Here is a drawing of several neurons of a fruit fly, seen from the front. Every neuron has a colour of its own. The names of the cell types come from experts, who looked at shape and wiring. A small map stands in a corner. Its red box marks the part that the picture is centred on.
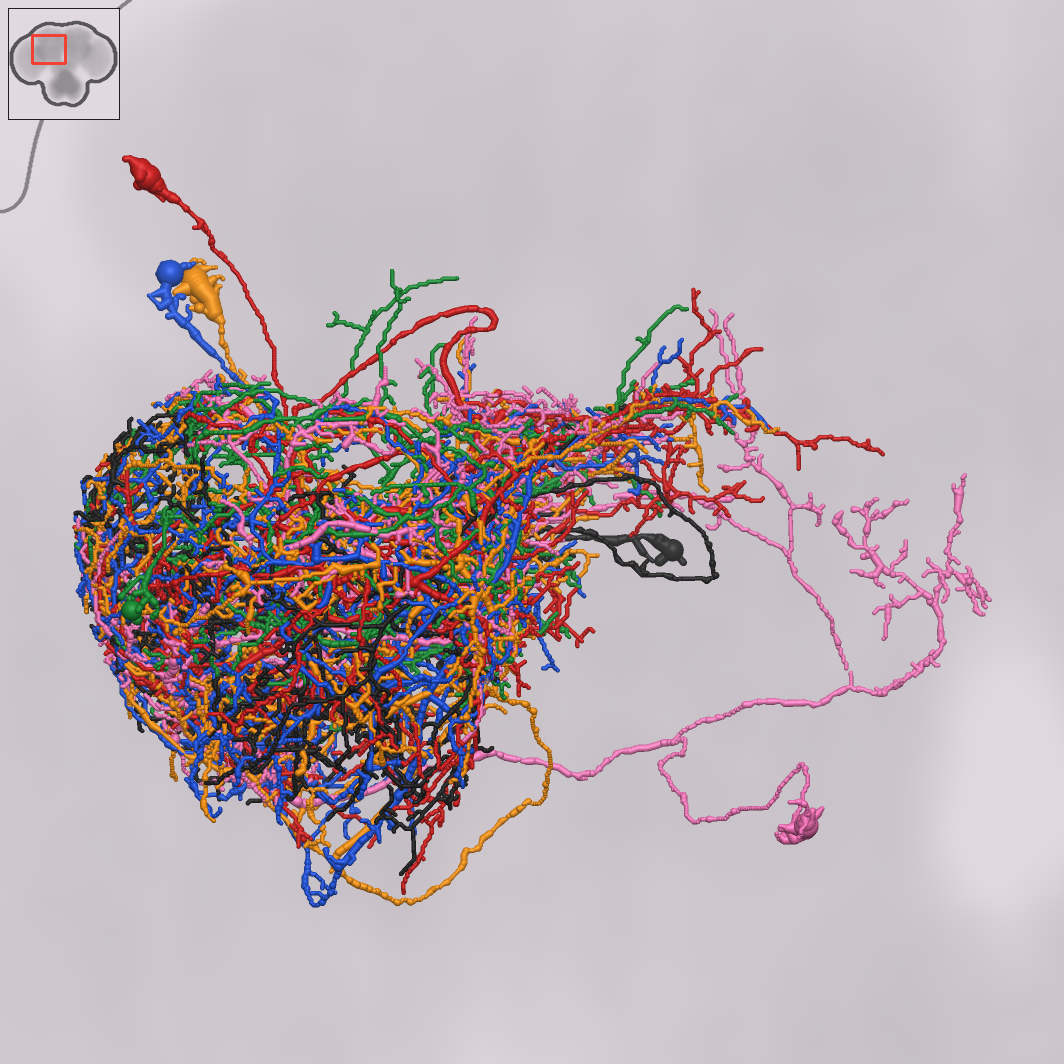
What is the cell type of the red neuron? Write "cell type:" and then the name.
cell type: AVLP078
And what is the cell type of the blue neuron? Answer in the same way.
cell type: AVLP539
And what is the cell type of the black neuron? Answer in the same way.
cell type: AVLP500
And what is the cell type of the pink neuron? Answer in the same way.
cell type: AVLP449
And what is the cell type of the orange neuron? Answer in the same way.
cell type: 5-HTPLP01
